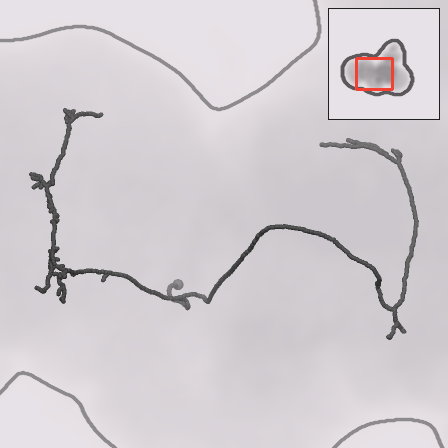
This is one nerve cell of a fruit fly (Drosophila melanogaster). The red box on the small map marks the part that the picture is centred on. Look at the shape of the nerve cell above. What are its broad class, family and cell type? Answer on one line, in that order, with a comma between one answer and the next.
central-brain intrinsic neuron, hemilineage WEDd2, CB1055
